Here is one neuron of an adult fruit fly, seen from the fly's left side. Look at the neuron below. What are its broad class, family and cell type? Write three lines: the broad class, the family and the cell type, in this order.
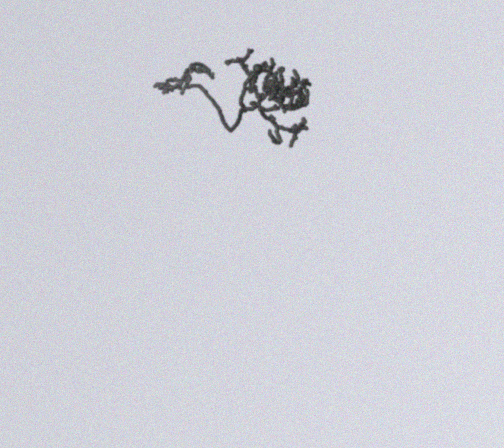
central-brain intrinsic neuron
hemilineage LHl2_dorsal
LHAD1b2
